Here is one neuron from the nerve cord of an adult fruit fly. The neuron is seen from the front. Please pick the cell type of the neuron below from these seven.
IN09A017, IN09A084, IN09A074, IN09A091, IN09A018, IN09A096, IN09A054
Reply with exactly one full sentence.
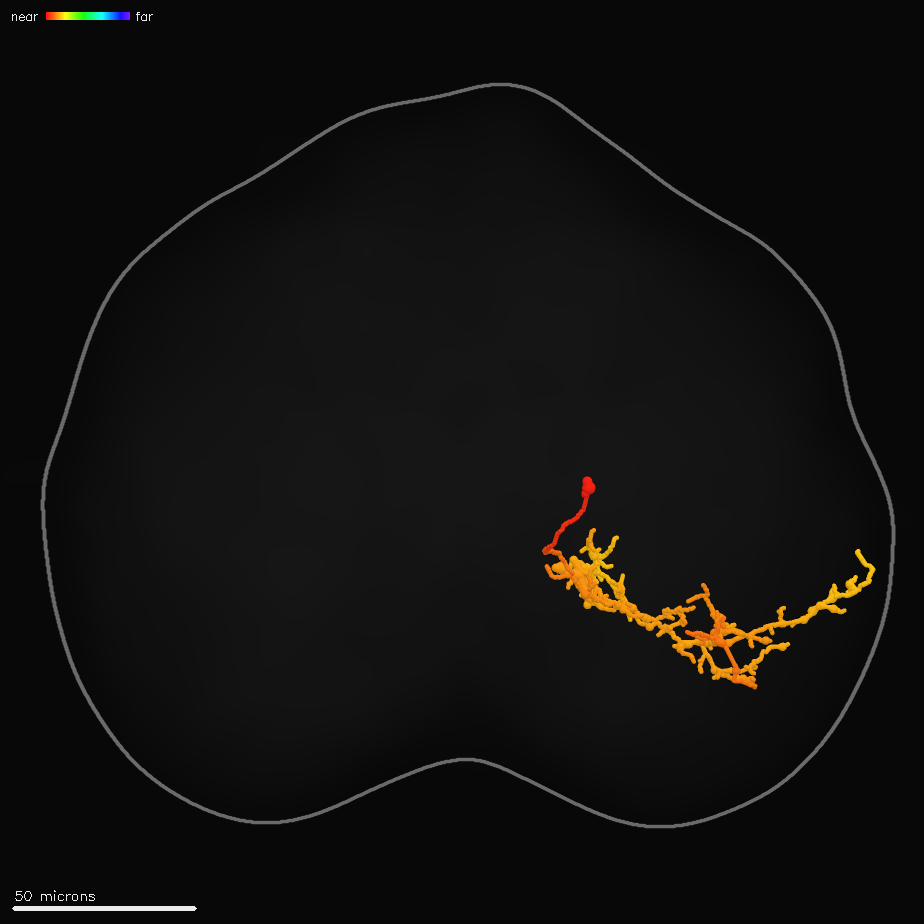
On the level of cell type, this neuron is IN09A074.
